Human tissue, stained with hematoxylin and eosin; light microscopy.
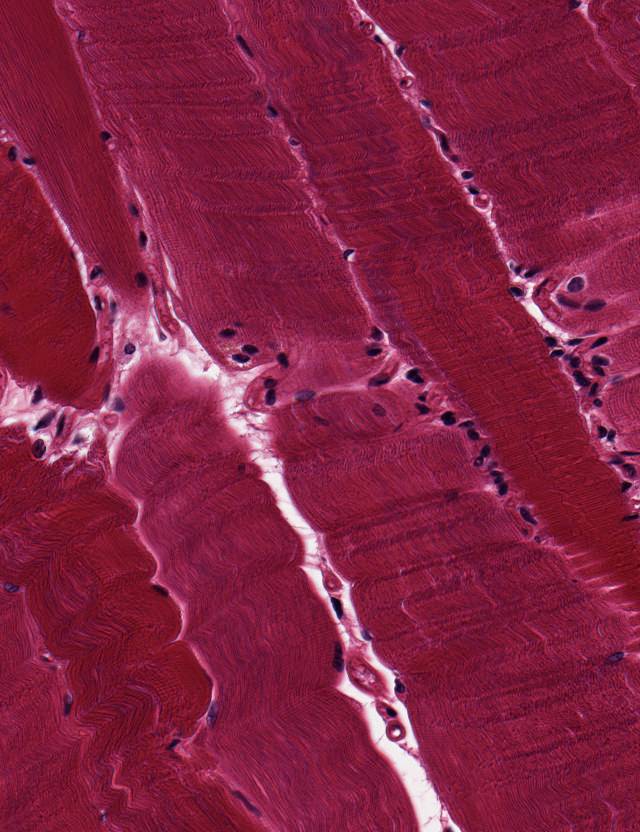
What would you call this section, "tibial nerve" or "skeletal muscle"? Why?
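This section is skeletal muscle, not tibial nerve. Long, parallel muscle fibres cut lengthwise fill the field, running diagonally from upper left to lower right, with fine cross-striations at right angles to their long axis. Their small, dark, flattened-oval nuclei lie at the fibre edges rather than the centres. Narrow pale strips of connective tissue separate the fibres; the widest runs through the centre.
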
